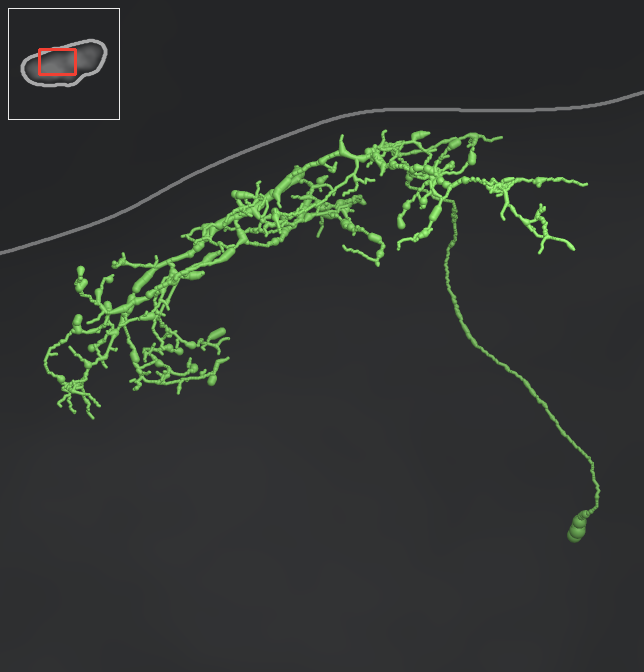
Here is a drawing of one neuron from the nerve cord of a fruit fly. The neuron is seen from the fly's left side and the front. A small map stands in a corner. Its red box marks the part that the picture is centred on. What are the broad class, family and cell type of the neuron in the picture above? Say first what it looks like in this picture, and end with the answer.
The picture shows dozens of branch ends. As drawn here it is wider than it is tall. This is a nerve-cord intrinsic neuron. The family is hemilineage 03B. Its cell type is IN03B058.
